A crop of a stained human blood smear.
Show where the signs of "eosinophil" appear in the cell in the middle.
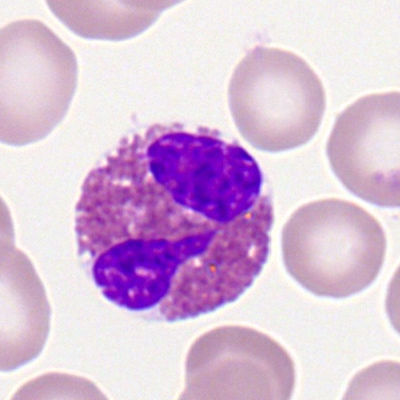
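First, the nucleus: it is divided into two lobes, one at the upper right and the other at the lower left.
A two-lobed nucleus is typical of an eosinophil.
Second, the chromatin: it is dense and dark purple.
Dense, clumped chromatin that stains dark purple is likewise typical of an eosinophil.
Third, the granules: they lie around the nuclear lobes and leave them uncovered.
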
